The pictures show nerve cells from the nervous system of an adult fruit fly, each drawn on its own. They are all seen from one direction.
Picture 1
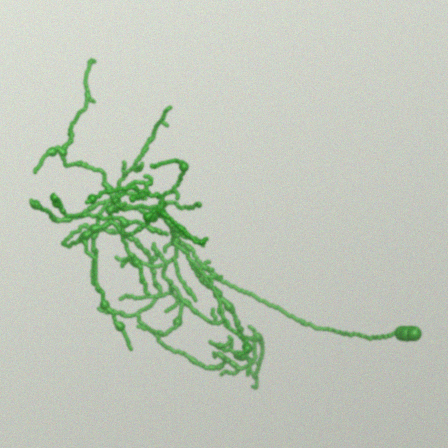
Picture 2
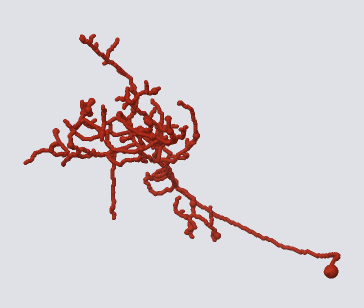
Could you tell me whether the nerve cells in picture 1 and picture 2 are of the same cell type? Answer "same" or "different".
different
